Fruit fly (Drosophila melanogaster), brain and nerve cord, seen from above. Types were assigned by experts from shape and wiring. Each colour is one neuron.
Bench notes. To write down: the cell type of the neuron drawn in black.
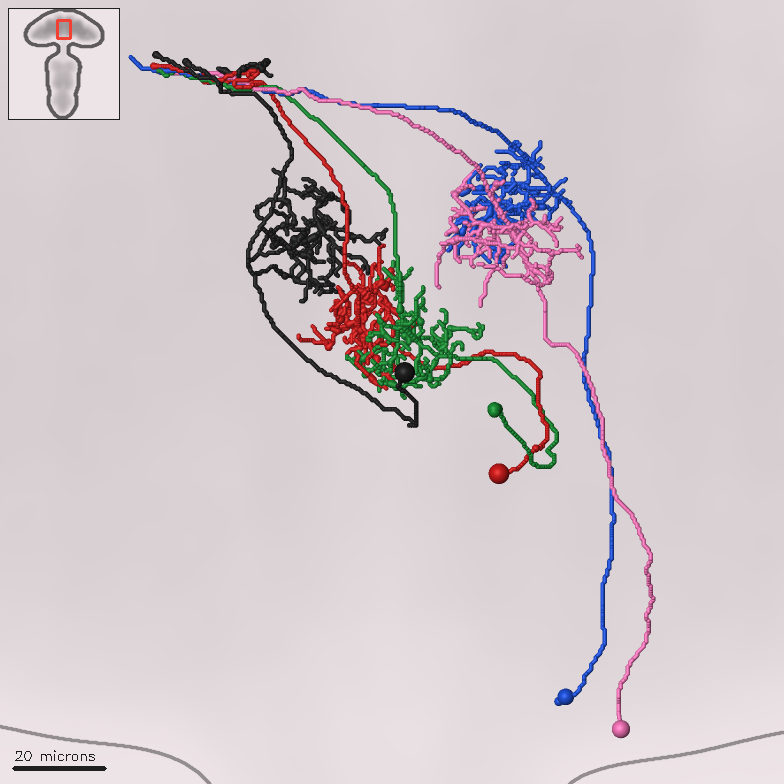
FC1D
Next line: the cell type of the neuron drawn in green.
FC1F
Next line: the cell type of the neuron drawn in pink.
FC3_b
